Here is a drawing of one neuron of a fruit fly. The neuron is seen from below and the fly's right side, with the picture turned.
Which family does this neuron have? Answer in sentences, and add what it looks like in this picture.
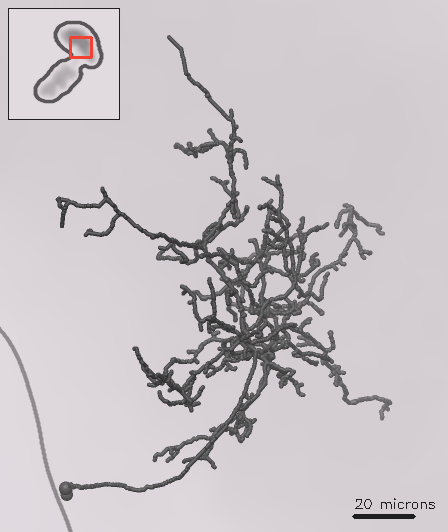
Its family is hemilineage LB0. This is a central-brain intrinsic neuron. It is in the brain and does not reach the nerve cord. The cell body can be seen at the lower left of the picture. The picture shows dozens of branch ends.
